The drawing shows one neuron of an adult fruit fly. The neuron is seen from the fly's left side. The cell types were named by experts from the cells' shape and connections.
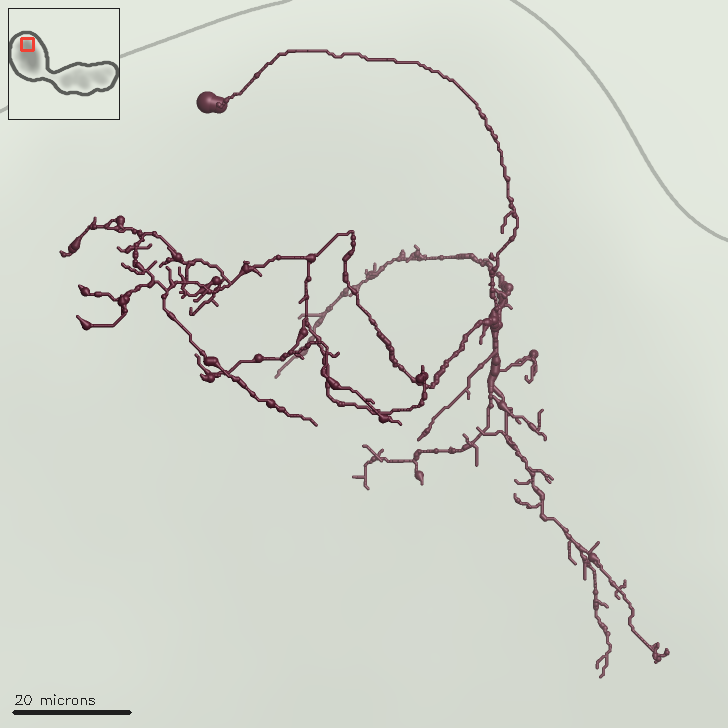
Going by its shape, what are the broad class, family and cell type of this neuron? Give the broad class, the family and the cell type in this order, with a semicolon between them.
central-brain intrinsic neuron; hemilineage SMPpd1; SMP362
